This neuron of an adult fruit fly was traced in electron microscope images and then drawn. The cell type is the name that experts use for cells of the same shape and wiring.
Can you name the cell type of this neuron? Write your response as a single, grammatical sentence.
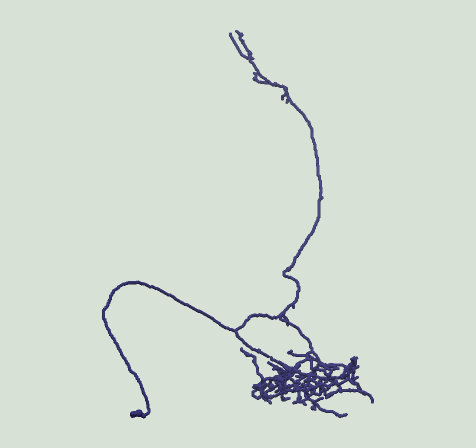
The single neuron here is of type PRW026.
